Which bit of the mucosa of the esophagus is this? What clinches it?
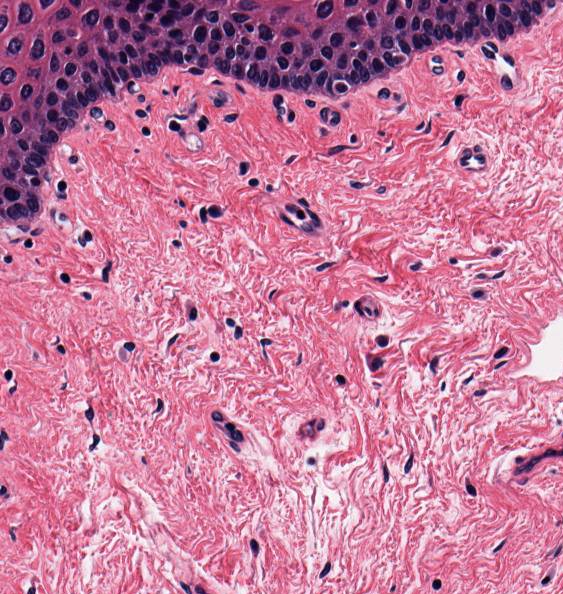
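Loose connective tissue, beneath a band of epithelium. Epithelium: across upper left corner and top; stratified; darker row of crowded basal cells along lower border. Stroma: fills the rest; small capillaries with a few endothelial nuclei scattered through it; no glands, no fat cells.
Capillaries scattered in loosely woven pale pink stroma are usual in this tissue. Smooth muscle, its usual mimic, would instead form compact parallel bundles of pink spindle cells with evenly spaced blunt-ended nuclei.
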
